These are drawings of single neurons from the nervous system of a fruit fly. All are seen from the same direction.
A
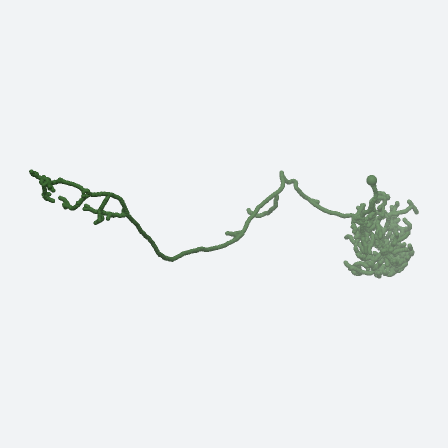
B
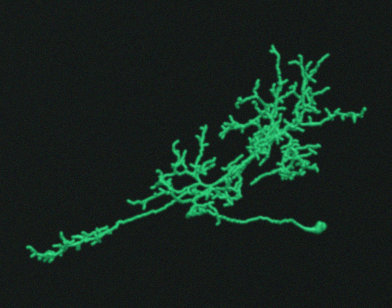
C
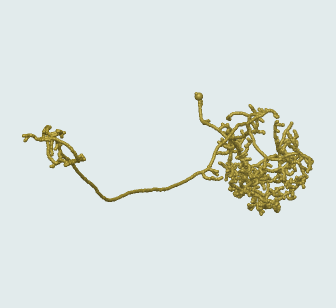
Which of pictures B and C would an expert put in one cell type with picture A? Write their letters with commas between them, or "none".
C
